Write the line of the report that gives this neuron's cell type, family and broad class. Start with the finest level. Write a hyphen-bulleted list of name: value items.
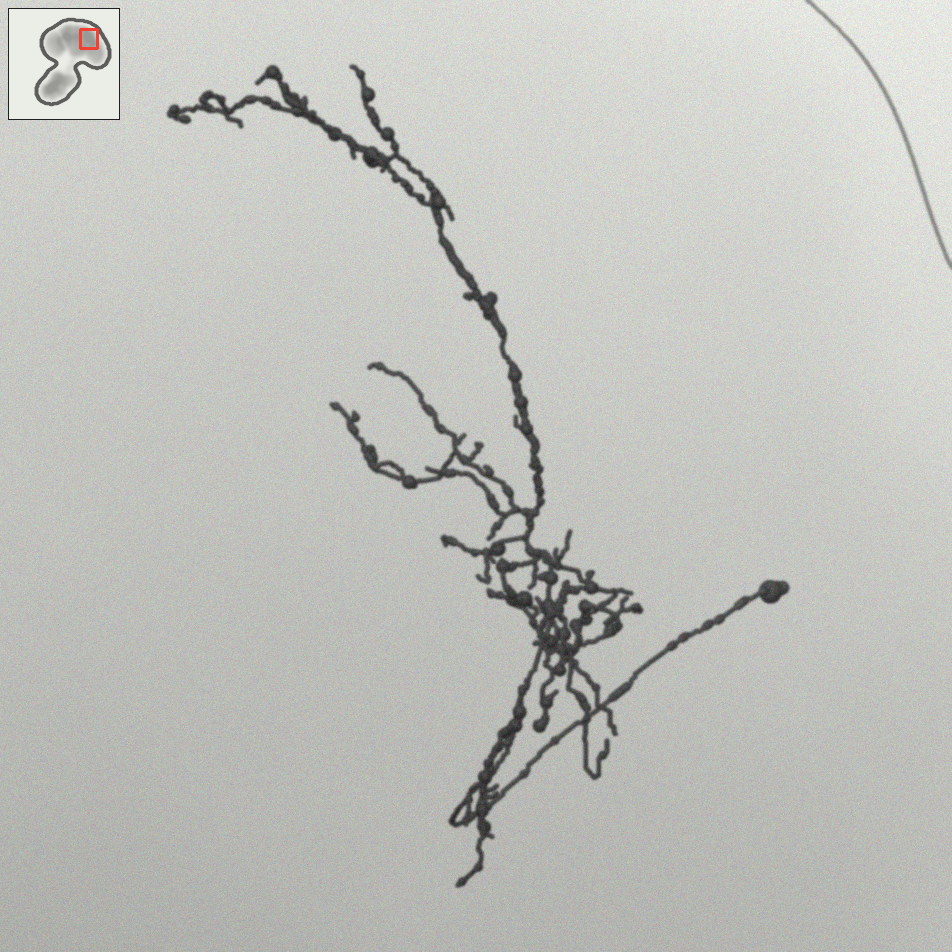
- cell type: CB2151
- family: hemilineage VPNp&v1_posterior
- broad class: central-brain intrinsic neuron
